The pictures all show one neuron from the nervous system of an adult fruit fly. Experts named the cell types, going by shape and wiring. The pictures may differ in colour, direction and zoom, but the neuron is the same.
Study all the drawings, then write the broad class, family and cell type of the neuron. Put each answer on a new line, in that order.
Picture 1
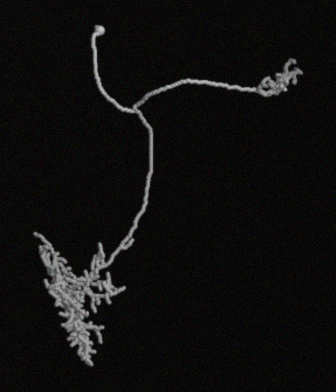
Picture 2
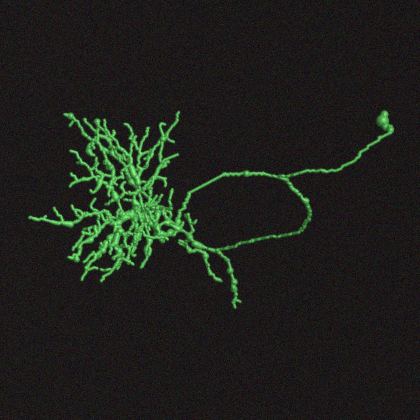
visual projection neuron
hemilineage VPNp3
LC11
